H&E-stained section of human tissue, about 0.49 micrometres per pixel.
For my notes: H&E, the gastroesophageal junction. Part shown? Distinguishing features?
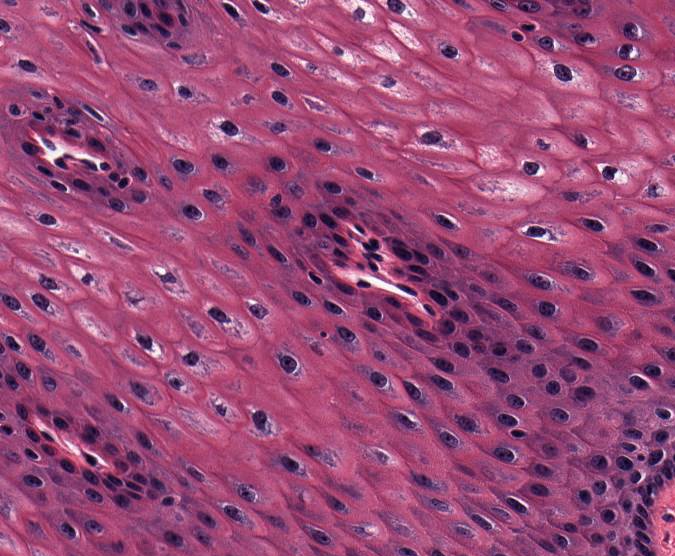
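This is non-keratinized stratified squamous epithelium, and it fills the whole field. Most cells are large and polygonal, with abundant pink cytoplasm and distinct cell borders.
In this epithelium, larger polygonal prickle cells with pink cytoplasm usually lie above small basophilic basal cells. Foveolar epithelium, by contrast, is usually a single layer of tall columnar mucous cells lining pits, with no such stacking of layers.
Many cells show a pale clear zone around the nucleus. Small connective tissue cores with slit-like capillaries holding red cells lie within the epithelium at the upper left, the centre and the lower left.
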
